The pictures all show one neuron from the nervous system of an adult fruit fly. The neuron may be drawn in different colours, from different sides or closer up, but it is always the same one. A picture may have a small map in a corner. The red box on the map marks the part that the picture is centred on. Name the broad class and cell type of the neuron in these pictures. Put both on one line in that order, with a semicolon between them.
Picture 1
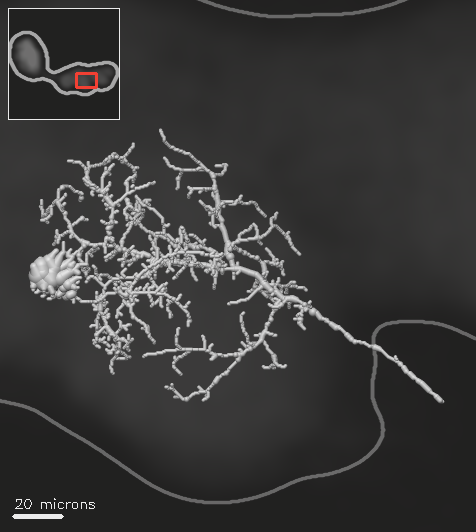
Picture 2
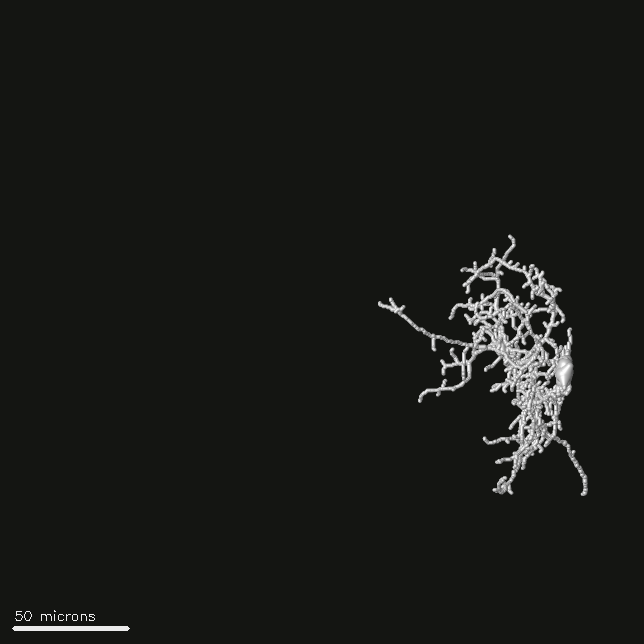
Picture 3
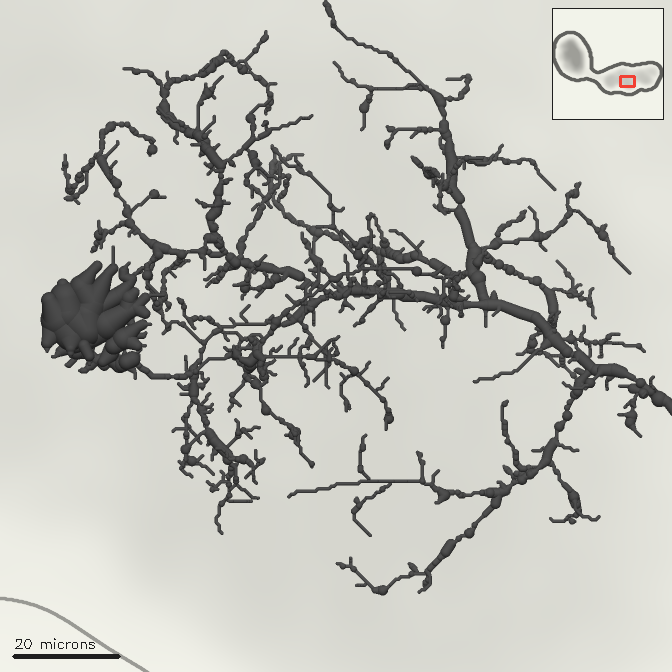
motor neuron of the nerve cord; Ti extensor MN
